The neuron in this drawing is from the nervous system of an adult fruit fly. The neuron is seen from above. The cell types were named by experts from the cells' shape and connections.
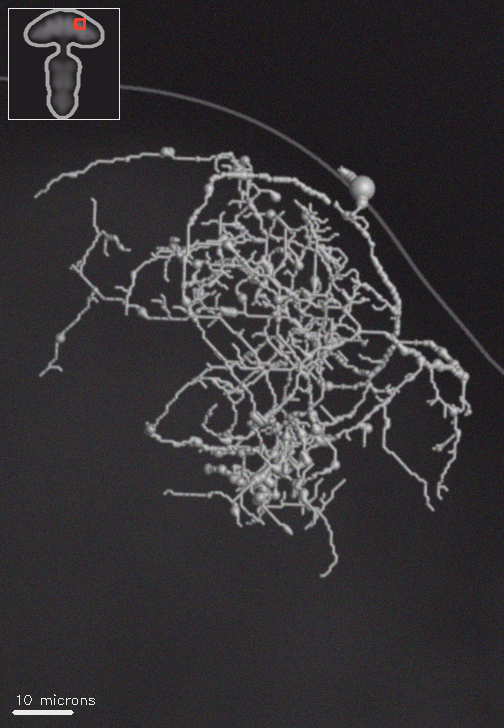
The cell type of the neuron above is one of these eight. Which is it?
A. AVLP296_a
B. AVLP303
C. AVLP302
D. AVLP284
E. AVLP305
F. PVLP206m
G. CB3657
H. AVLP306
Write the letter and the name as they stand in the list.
E. AVLP305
